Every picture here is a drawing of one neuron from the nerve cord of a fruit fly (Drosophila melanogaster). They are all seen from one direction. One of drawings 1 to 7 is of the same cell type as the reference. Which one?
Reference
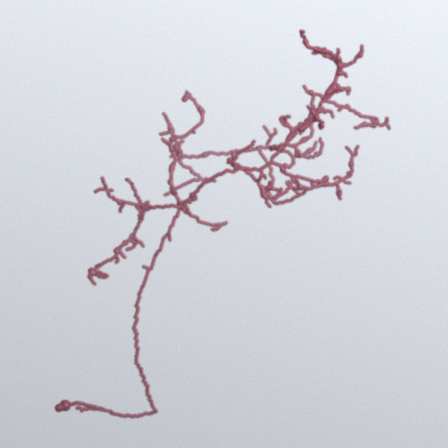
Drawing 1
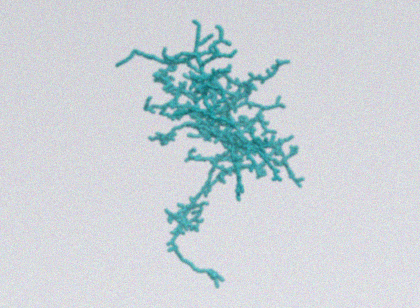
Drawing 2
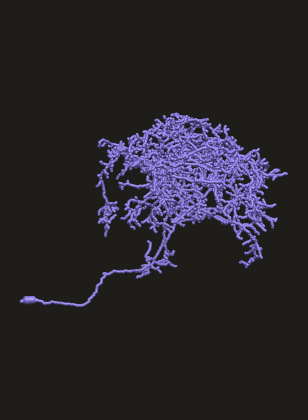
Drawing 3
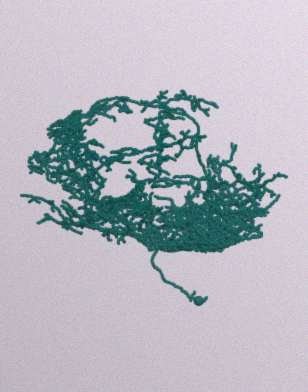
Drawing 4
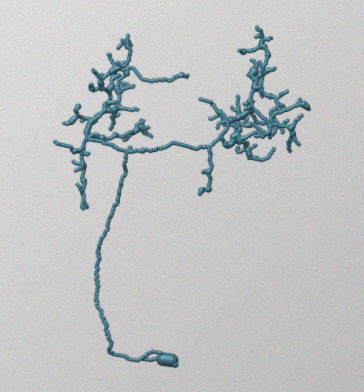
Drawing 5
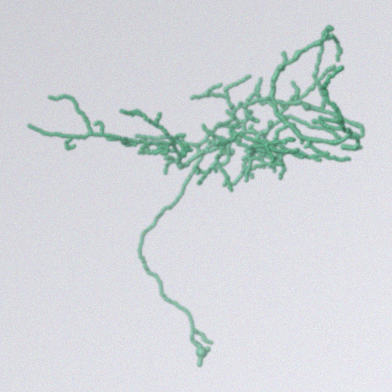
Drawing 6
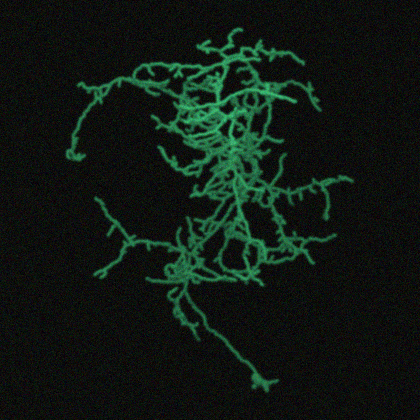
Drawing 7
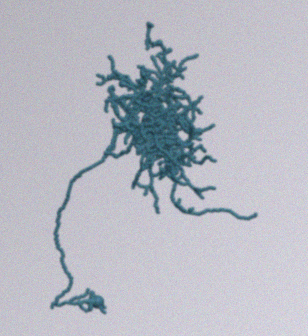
Drawing 4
